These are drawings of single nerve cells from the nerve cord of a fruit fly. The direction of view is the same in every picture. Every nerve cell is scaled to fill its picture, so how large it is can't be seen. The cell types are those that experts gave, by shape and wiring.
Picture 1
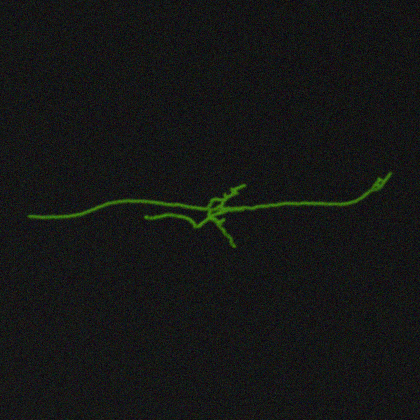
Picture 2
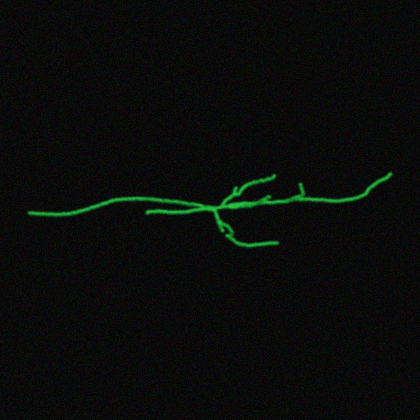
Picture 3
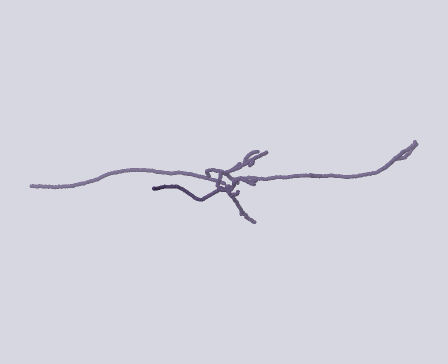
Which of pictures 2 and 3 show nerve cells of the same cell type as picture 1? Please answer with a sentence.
Picture 3 is of the same cell type.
